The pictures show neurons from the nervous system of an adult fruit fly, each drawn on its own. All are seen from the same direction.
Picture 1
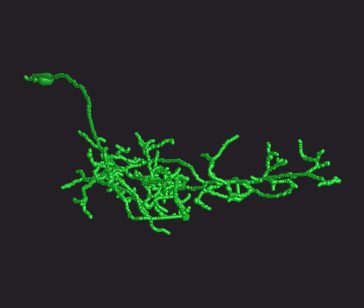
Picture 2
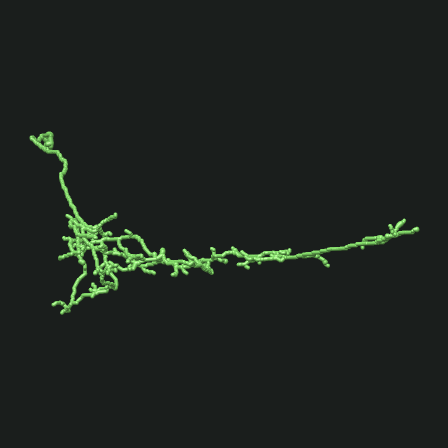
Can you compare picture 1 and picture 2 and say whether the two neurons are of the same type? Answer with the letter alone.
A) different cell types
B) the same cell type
B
